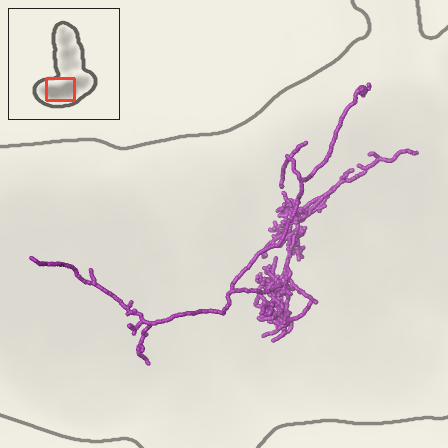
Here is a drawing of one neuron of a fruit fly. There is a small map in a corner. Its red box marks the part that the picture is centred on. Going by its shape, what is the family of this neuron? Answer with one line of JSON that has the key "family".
{"family": "hemilineage SMPpv2_dorsal"}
